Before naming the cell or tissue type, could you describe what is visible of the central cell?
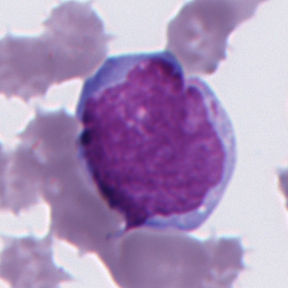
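See how little cytoplasm there is: the nucleus fills most of the cell, leaving just a narrow rim. The chromatin is finely stippled and even, without coarse dark clumps. The nuclear outline is uneven, notched at its upper right edge, and a small pale spot sits in the upper middle of the nucleus. This is a myeloblast.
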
